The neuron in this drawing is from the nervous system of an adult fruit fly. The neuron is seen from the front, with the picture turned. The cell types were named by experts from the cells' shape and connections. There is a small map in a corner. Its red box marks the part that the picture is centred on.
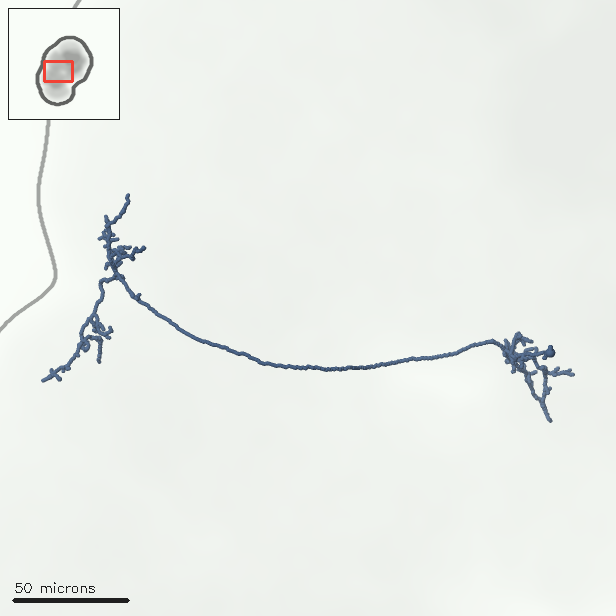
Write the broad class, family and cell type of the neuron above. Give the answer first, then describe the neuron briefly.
It is a central-brain intrinsic neuron. The family is hemilineage FLAa2. It is of cell type SMP730. The cell body is on the right of the picture. By the scale bar it is about 250 microns wide in this view.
